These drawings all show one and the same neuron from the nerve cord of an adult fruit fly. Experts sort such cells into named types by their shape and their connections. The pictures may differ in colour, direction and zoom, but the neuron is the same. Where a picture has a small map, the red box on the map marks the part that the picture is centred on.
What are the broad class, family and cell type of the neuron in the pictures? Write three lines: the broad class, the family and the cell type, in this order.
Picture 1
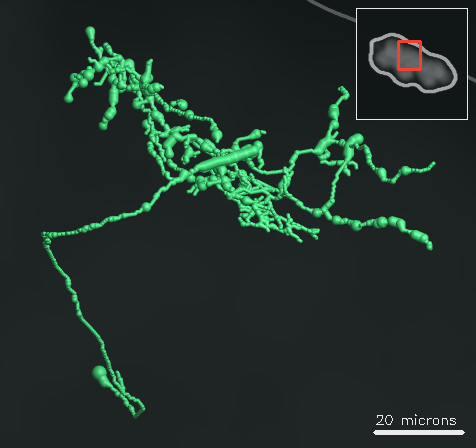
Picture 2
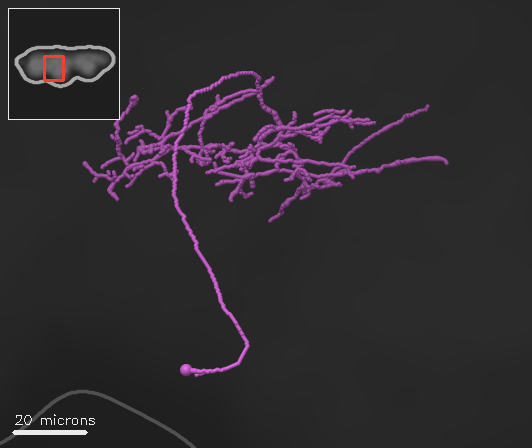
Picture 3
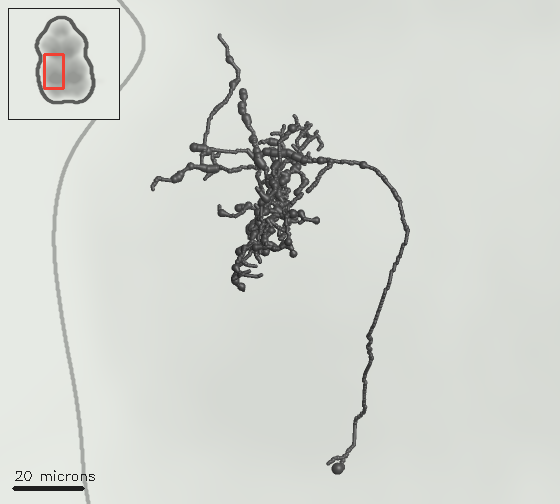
nerve-cord intrinsic neuron
hemilineage 02A
IN02A040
